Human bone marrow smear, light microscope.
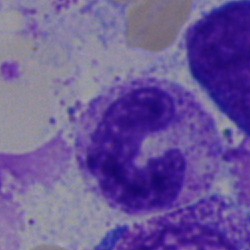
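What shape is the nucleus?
Curved into a C or horseshoe, with its hollow side facing right.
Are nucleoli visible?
No, none are visible.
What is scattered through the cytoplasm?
Fine pinkish-purple granules, throughout.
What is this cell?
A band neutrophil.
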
